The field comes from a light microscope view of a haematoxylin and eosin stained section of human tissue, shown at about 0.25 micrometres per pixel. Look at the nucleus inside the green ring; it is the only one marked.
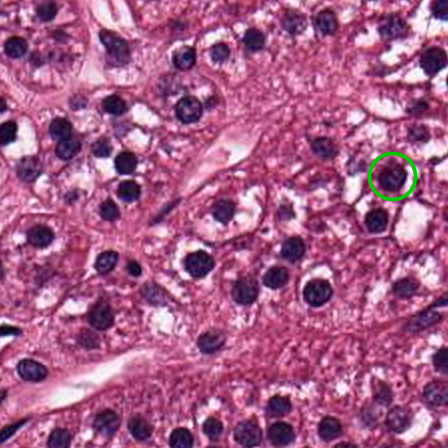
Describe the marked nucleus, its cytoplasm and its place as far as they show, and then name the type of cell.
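The nucleus is round and deeply stained, about the same size as the nuclei of the neighbouring cells. The nucleus lies roughly in the middle of the cell, with clear spaces pressed against its side and underside. This is an adrenal cortical cell.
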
